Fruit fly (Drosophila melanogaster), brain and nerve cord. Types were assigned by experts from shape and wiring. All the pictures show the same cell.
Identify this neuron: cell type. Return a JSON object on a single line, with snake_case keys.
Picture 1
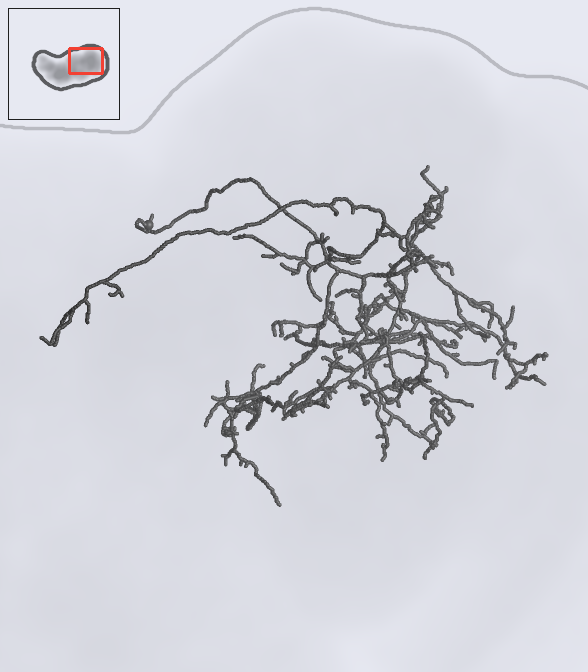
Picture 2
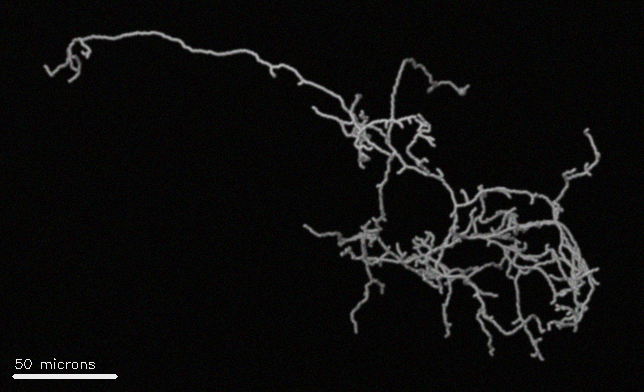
{"cell_type": "pC1_9b"}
